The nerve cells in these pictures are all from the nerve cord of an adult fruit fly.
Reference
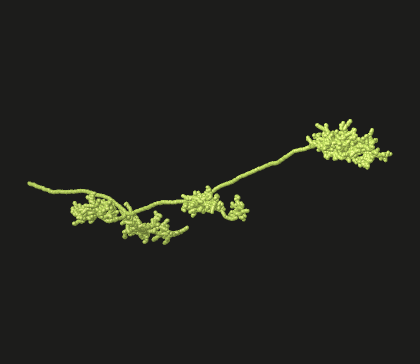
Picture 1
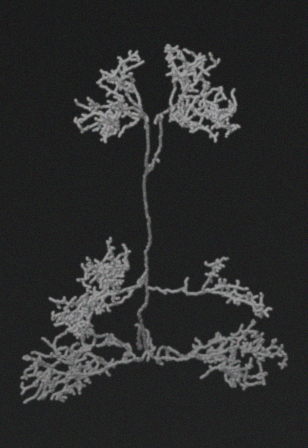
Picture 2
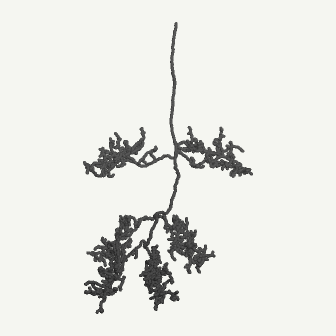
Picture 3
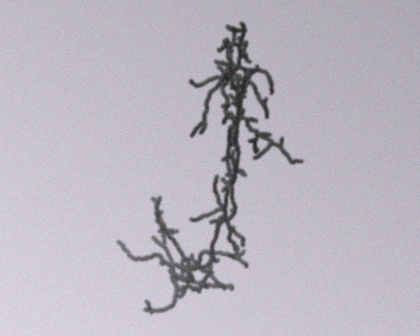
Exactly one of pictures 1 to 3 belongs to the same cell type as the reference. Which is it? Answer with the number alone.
2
